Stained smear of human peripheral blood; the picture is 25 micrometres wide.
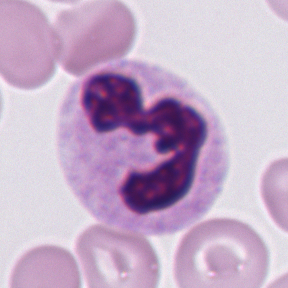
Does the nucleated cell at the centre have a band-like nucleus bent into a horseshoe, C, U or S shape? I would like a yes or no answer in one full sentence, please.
Yes, its nucleus forms a curved band and has no separate lobes.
